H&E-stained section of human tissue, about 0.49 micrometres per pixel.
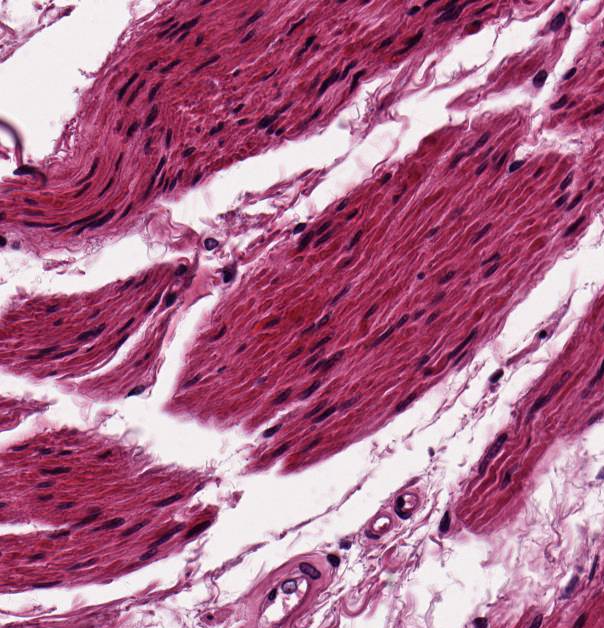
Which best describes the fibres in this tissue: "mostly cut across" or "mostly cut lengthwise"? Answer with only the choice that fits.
Mostly cut lengthwise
